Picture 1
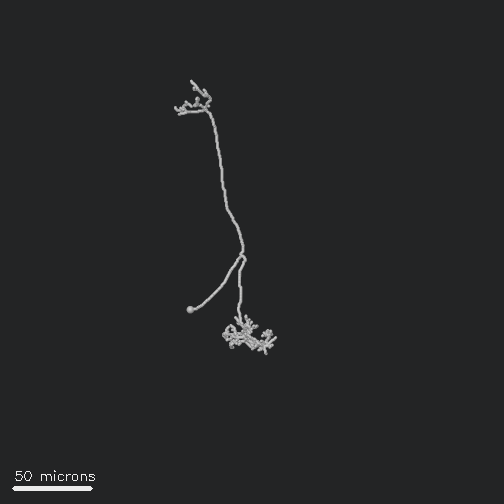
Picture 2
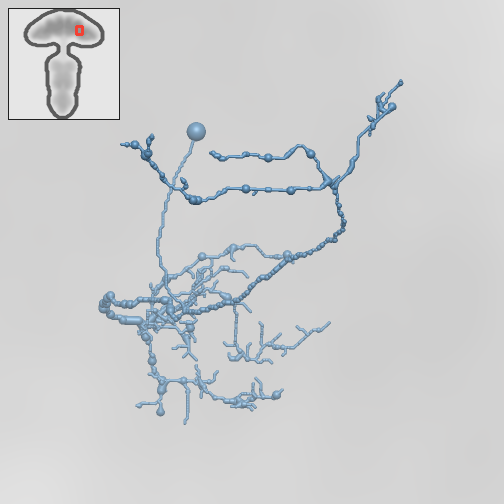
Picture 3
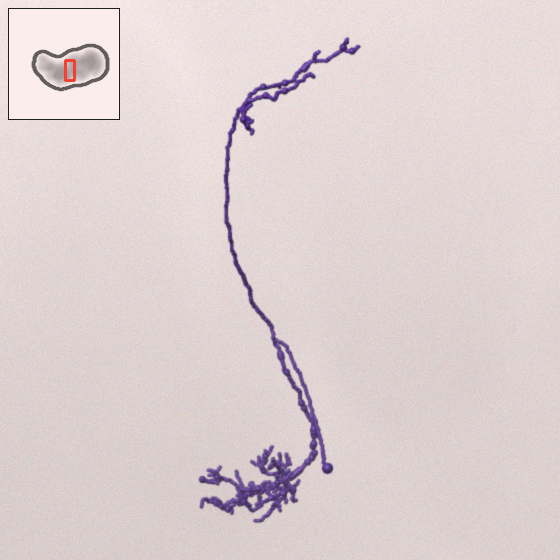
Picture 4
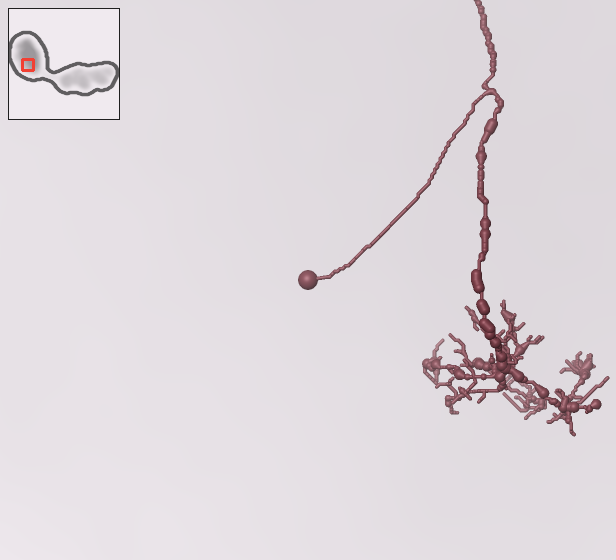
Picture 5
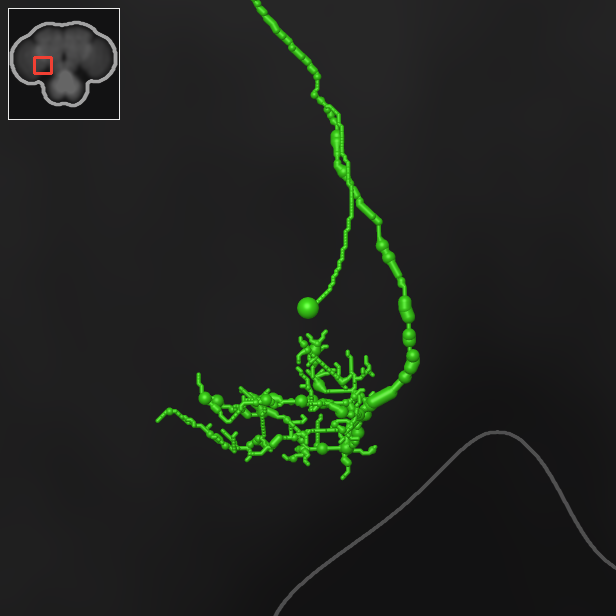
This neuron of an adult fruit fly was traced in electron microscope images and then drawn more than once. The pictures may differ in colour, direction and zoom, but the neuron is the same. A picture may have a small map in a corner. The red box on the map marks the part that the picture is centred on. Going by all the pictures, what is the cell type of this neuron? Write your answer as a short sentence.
The cell type is LC16.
